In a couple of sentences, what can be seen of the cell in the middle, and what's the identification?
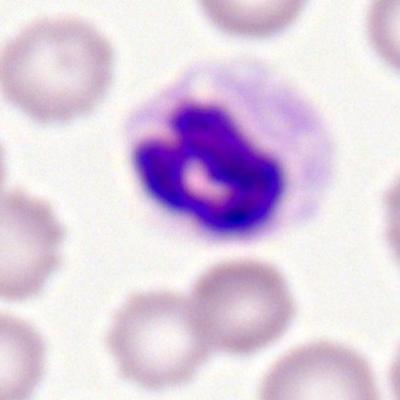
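Its outline is roughly round and smooth. There's a small pale pink area enclosed in the middle of the nuclear mass. The cytoplasm is pale lilac, with no coarse granules in it. It's a segmented neutrophil.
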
